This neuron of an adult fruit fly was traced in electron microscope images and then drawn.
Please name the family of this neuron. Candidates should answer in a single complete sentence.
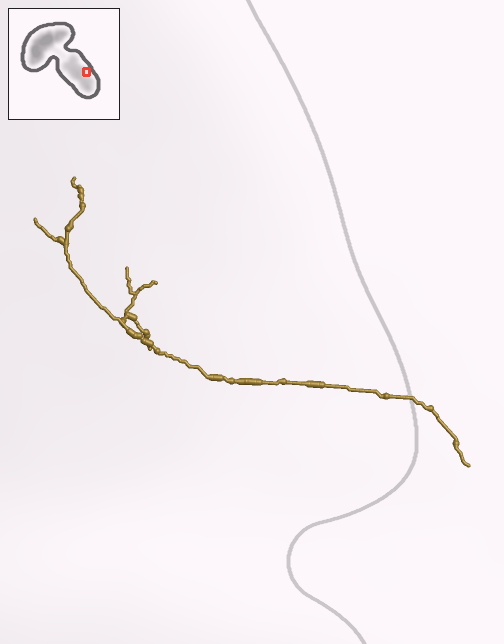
This neuron is a member of family class mechanosensory tactile.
